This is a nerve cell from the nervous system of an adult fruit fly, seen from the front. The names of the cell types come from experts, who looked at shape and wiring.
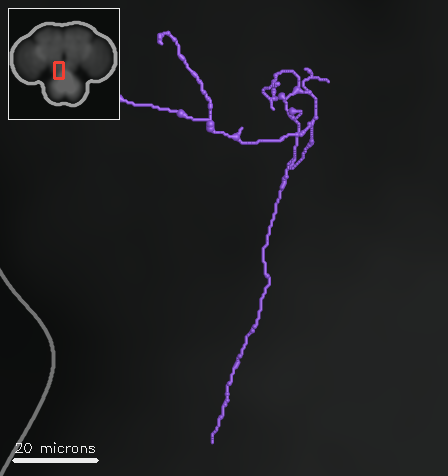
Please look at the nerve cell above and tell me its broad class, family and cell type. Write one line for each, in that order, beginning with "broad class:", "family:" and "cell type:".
broad class: sensory neuron entering the brain
family: class gustatory
cell type: LB2b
